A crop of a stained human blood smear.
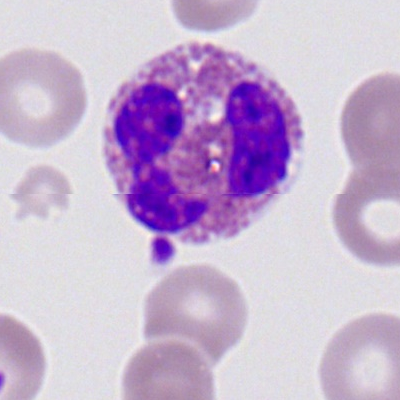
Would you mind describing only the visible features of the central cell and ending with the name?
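Roughly round in outline, the cell has a nucleus split into several separate lobes lying around its edge. No nucleoli can be seen in these lobes. Pinkish-purple granules fill the cytoplasm throughout. This is an eosinophil.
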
